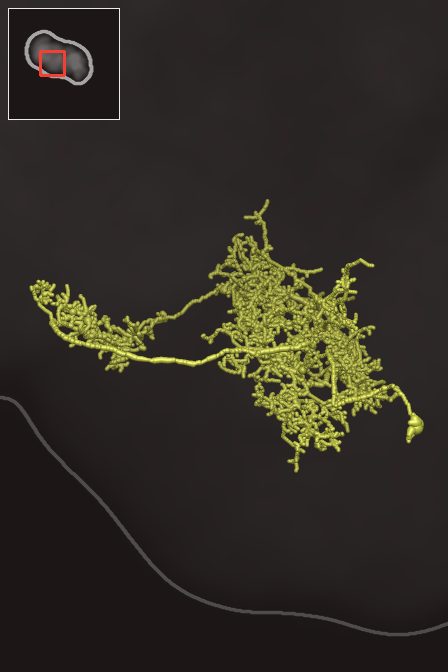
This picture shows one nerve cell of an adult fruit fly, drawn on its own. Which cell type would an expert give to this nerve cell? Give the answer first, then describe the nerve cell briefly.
Its cell type is CL029_a. This is a central-brain intrinsic neuron. The picture shows dozens of branch ends. As drawn here it is wider than it is tall.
